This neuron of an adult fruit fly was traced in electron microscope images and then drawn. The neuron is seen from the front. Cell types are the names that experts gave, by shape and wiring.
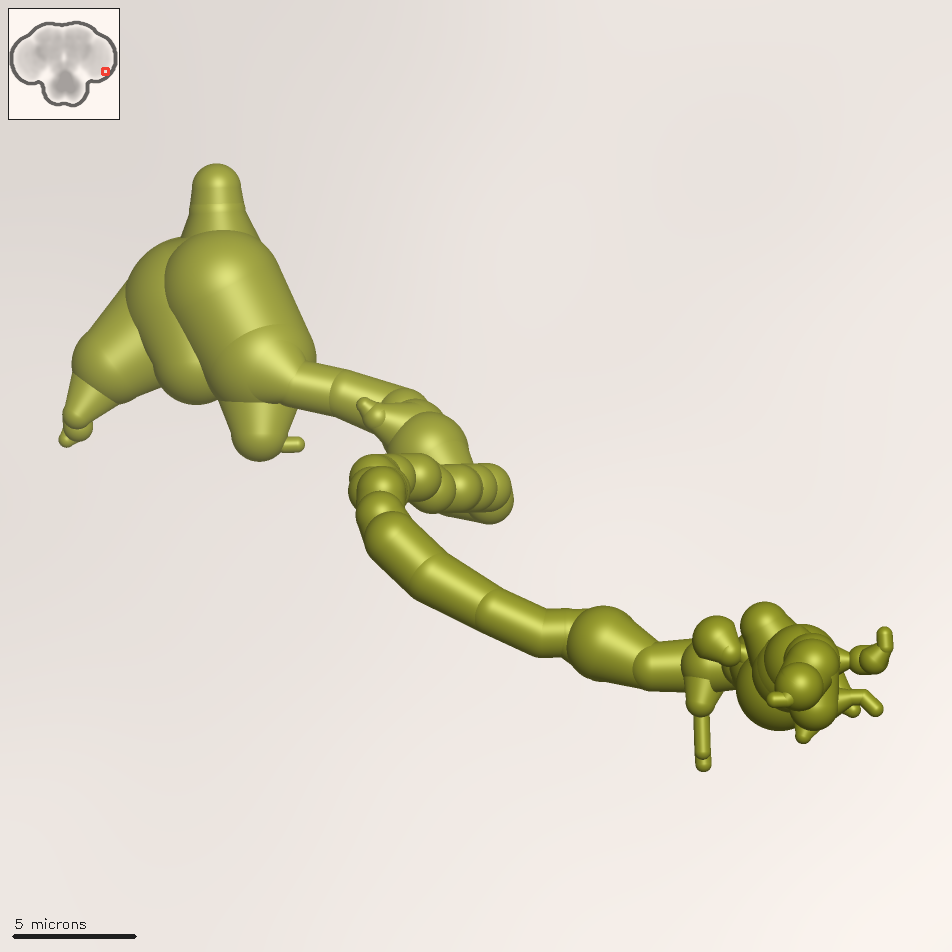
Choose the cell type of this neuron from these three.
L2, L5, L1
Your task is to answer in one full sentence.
By cell type, this neuron is classified as L2.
